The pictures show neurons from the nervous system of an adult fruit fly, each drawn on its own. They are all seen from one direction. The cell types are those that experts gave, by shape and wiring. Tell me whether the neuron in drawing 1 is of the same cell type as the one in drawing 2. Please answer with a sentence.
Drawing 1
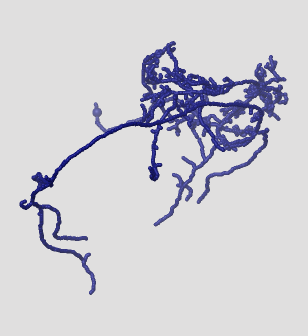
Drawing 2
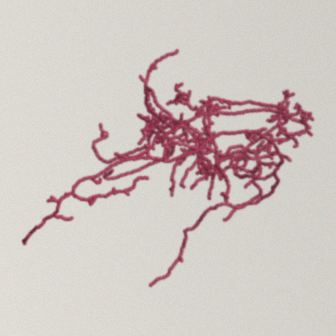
They are of the same cell type.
